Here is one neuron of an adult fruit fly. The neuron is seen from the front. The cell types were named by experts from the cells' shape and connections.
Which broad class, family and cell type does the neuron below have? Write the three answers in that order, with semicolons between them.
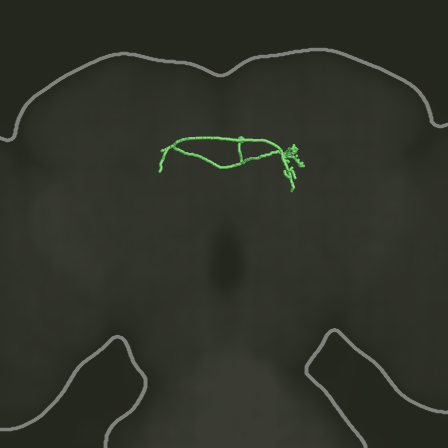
central-brain intrinsic neuron; hemilineage DM1_dorsal; CB4070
